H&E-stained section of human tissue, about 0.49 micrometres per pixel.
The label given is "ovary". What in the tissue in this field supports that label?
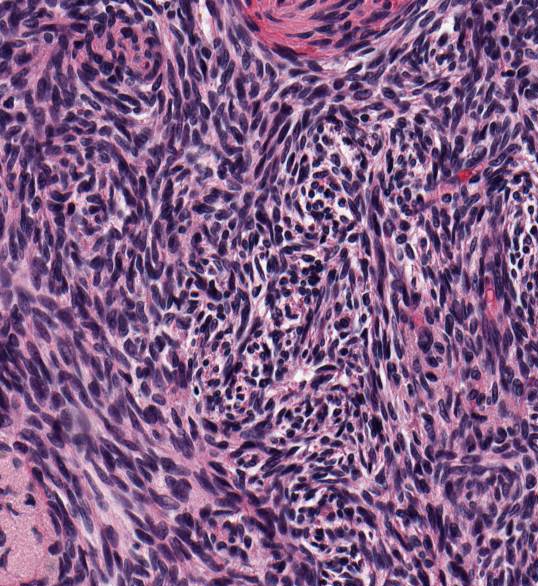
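This tissue is ovary. Working through the field in order, the nuclei come first: they are elongated, dark-staining and crowded, with many touching or overlapping. The cells around them have scant pale pink cytoplasm, and their borders are indistinct. Next, at the upper edge near the centre, a bright pink band of dense fibrous tissue curves across.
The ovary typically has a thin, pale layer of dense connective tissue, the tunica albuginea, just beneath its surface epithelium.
The band fits that in being dense fibrous tissue, but it stains bright pink rather than pale. Last, the lower left corner holds a pale pink, homogeneous area with few cells.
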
